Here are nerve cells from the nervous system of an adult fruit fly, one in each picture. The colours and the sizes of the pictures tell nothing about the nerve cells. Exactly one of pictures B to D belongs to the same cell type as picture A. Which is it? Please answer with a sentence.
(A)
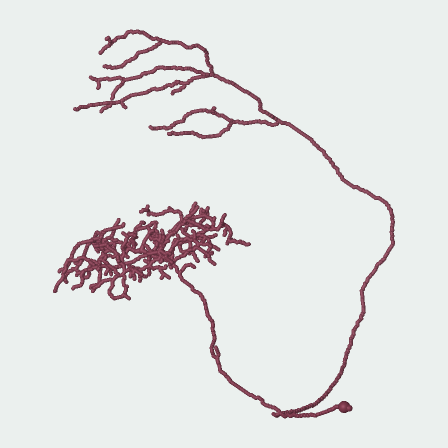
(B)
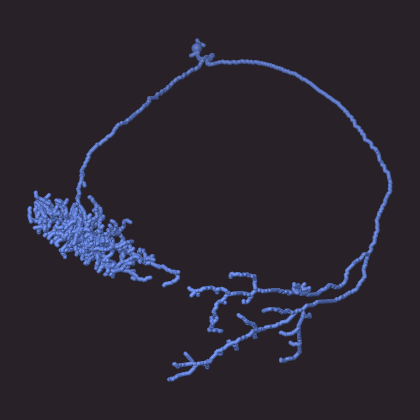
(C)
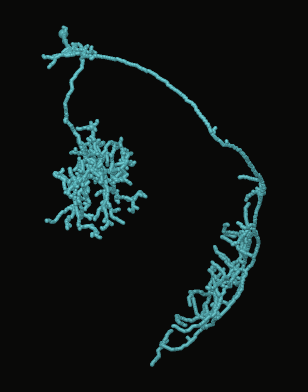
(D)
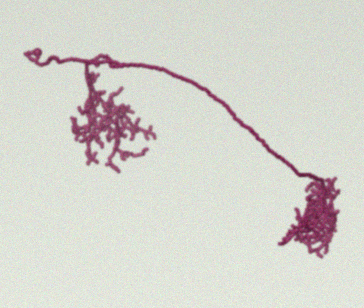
The nerve cell in picture B is of the same cell type.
